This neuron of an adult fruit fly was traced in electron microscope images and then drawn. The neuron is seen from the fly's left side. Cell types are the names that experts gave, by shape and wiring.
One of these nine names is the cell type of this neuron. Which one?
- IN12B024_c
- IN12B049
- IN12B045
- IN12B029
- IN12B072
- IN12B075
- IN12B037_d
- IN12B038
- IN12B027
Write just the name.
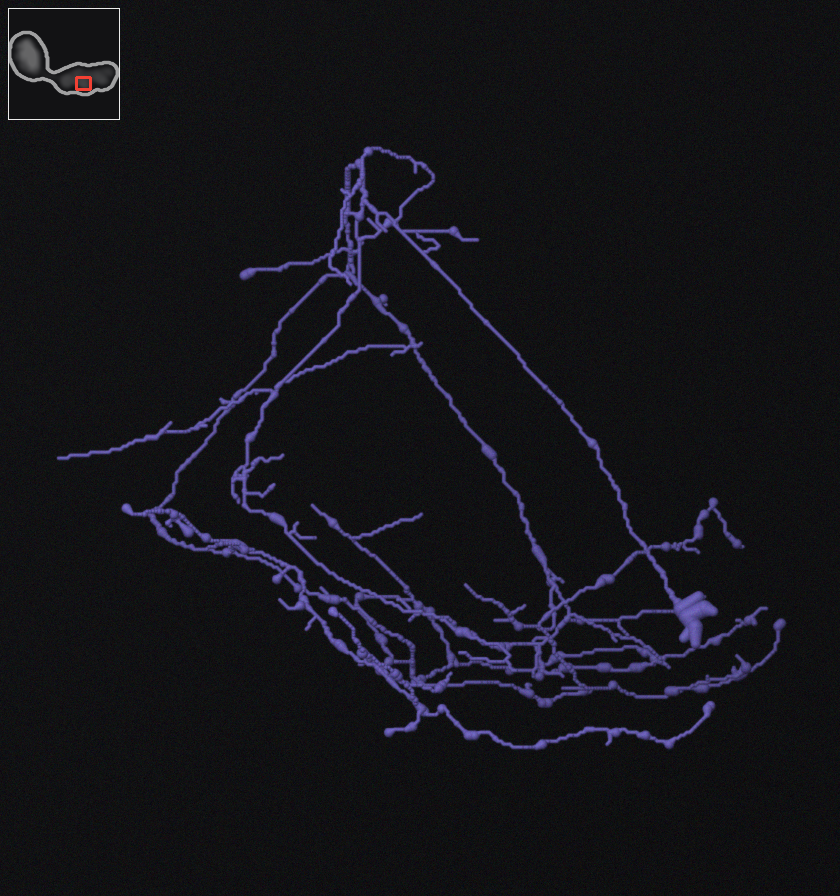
IN12B029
